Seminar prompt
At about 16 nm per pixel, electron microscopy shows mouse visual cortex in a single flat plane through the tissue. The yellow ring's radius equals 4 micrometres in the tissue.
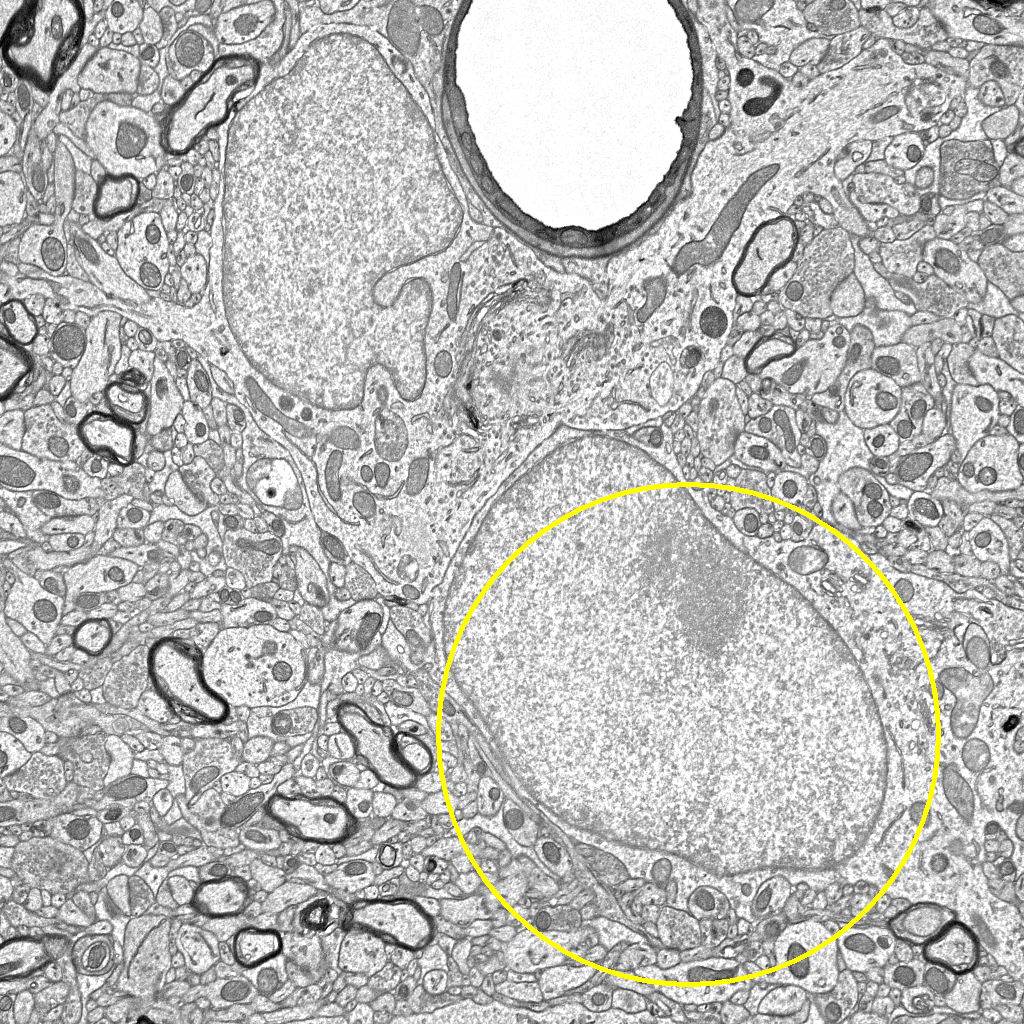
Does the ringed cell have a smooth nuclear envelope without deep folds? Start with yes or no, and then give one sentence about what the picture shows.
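Yes. The nuclear envelope runs smoothly, without deep infoldings.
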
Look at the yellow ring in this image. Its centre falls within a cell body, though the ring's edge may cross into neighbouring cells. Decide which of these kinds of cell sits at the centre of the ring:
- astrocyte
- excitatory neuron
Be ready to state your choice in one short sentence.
The kind of cell at the ring's centre is an astrocyte.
